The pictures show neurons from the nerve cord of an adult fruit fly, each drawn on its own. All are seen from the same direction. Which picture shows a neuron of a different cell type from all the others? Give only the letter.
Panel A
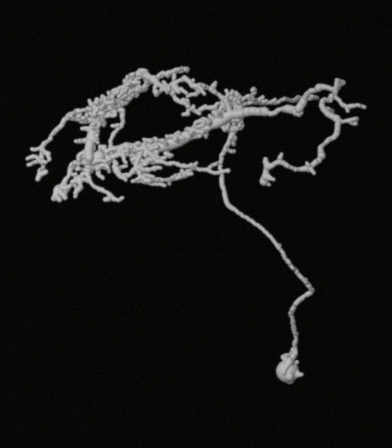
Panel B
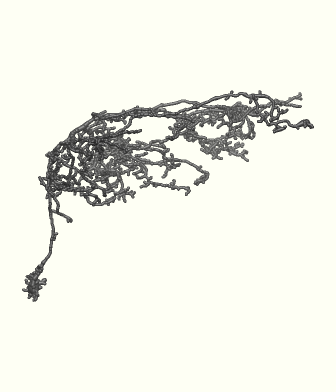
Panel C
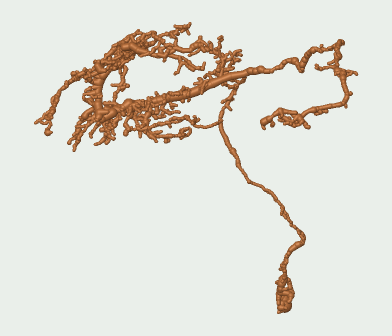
B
